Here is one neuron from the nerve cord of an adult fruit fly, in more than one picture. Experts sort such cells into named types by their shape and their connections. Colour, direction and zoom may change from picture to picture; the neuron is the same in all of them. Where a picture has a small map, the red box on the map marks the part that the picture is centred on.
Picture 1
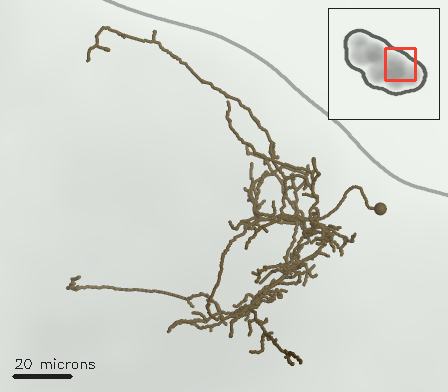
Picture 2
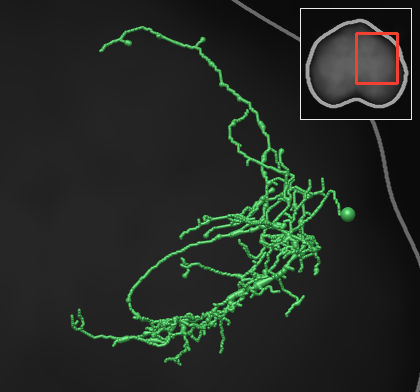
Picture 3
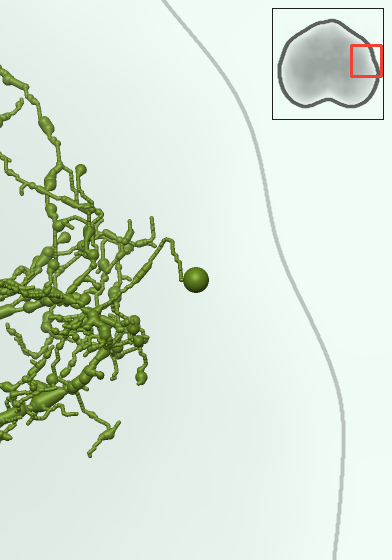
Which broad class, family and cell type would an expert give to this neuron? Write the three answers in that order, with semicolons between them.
nerve-cord intrinsic neuron; hemilineage 17A; IN17A095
